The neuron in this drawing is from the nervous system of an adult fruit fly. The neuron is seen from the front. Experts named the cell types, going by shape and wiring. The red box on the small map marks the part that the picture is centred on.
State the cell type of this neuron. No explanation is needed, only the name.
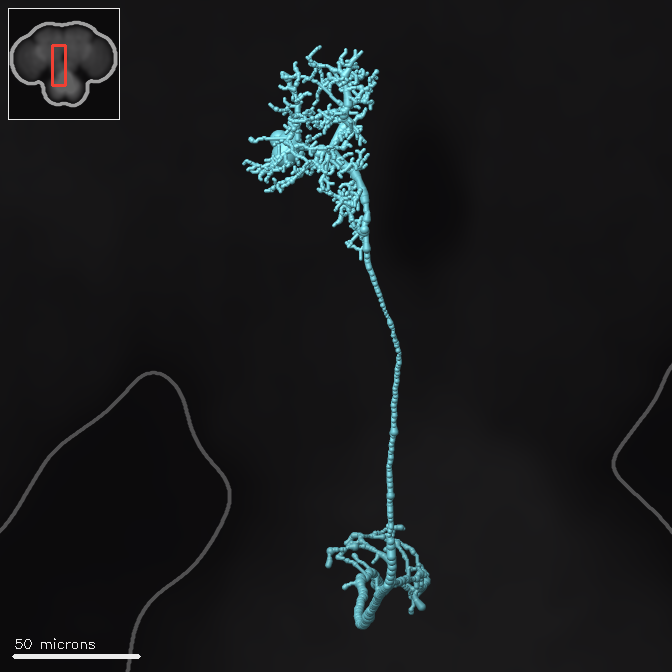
DNp22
